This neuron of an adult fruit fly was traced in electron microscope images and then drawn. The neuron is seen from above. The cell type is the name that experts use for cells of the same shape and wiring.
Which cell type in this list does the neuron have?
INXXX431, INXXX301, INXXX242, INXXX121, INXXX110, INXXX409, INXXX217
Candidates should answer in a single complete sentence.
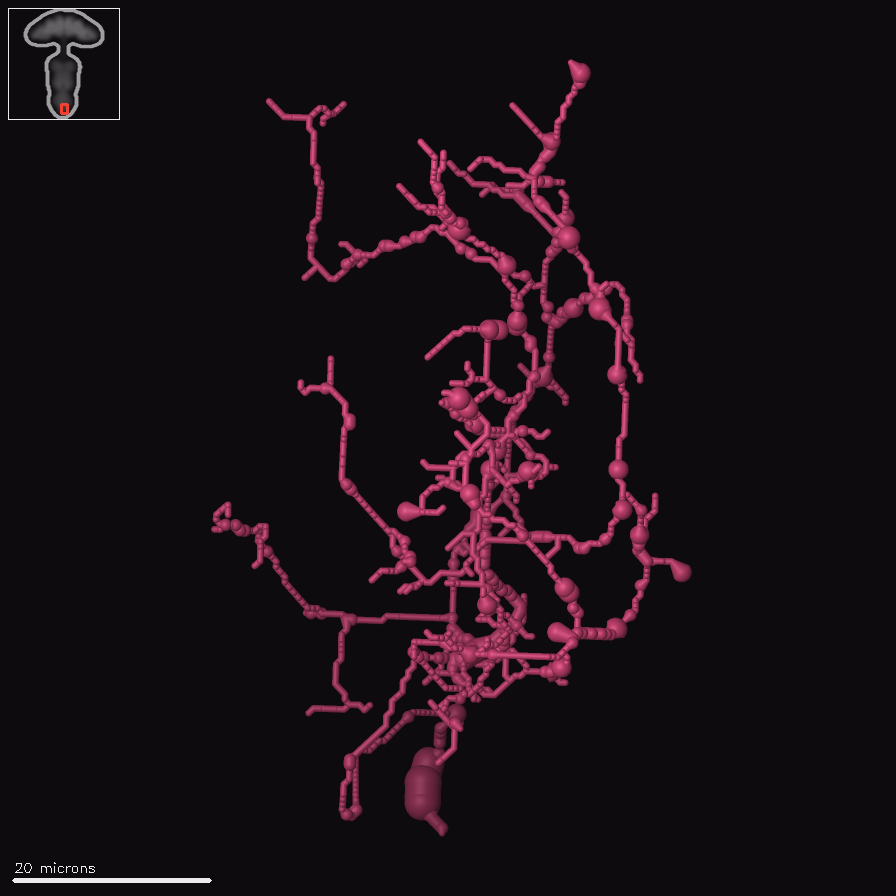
This neuron is typed as INXXX431.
